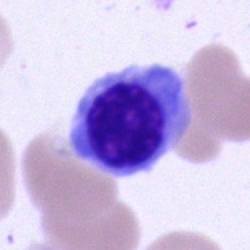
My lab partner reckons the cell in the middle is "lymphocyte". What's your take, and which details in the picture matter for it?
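Lymphocyte is not the right name here; the cell is an erythroblast. A moderate rim of blue cytoplasm surrounds the nucleus, widest at the upper right, since the nucleus sits off-centre toward the lower left.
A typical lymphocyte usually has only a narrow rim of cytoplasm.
The broader rim here therefore speaks against lymphocyte. The chromatin is dense and dark purple, with small paler spots scattered through it. The outline is roughly round, the edge slightly uneven, and no granules show.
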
